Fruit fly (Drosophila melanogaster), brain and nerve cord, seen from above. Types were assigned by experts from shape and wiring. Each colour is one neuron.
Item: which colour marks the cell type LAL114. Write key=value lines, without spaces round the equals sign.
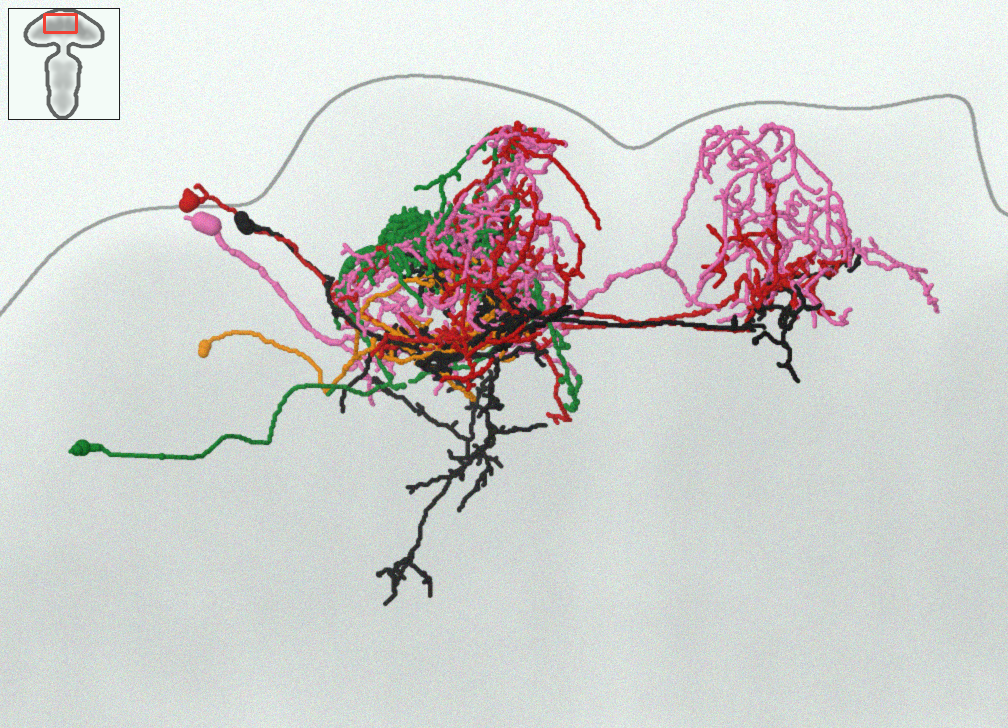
colour=black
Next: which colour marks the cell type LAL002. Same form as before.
colour=green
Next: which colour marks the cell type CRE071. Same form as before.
colour=red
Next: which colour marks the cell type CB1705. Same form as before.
colour=orange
